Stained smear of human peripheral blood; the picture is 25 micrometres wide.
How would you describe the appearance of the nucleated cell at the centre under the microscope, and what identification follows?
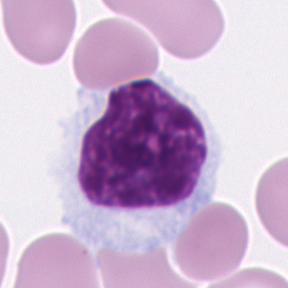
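The cell's edge is ragged, with fine wispy projections of cytoplasm on all sides. The nucleus forms one unlobed mass with a somewhat angular outline. The cytoplasm is pale greyish blue and lacks coarse granules. This is a hairy cell.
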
